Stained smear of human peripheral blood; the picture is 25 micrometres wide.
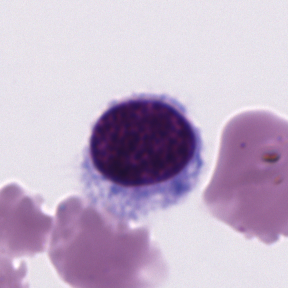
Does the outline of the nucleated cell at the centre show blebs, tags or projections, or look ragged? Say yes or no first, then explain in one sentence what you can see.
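Yes. The cell's border is ragged and fuzzy rather than smooth.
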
